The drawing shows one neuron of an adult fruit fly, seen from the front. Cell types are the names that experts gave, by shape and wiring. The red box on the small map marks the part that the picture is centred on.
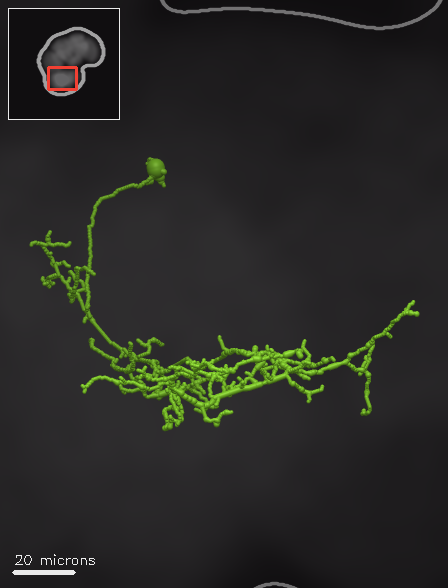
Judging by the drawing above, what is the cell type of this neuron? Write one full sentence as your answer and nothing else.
The cell type IN09A019 is the type of this neuron.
